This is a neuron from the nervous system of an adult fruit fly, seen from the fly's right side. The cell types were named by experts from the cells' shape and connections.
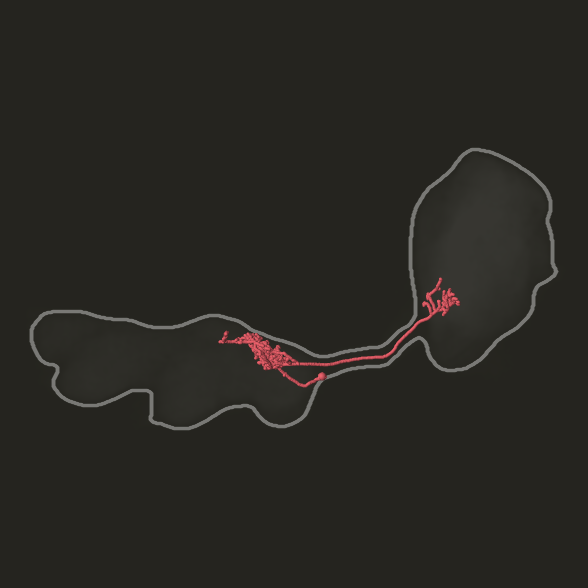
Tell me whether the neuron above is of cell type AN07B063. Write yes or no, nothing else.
no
